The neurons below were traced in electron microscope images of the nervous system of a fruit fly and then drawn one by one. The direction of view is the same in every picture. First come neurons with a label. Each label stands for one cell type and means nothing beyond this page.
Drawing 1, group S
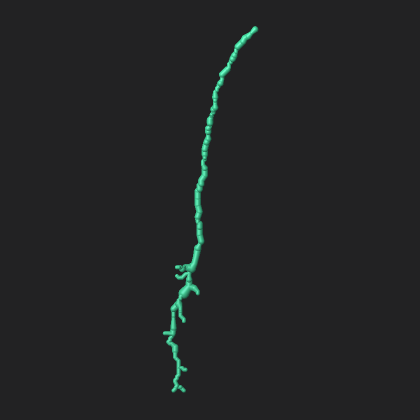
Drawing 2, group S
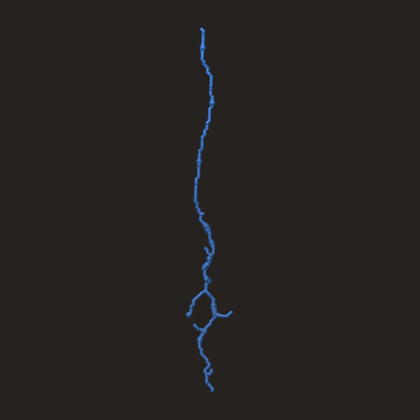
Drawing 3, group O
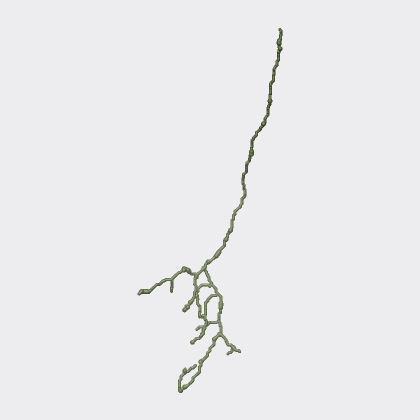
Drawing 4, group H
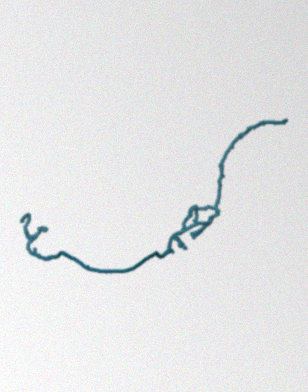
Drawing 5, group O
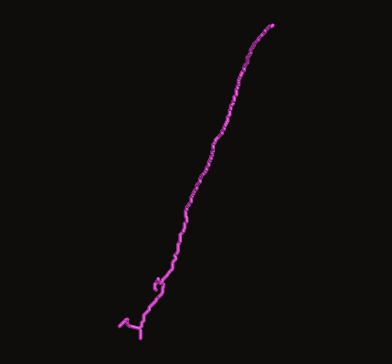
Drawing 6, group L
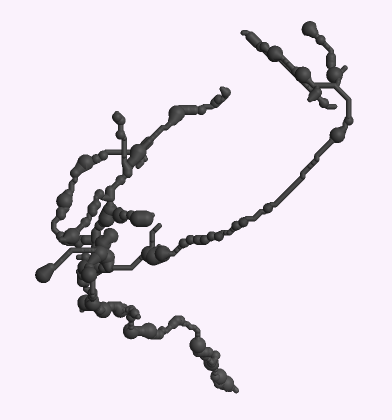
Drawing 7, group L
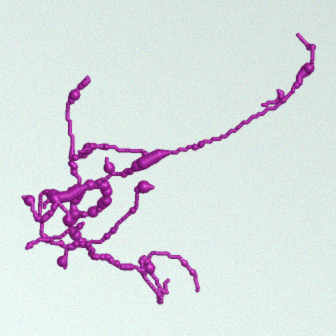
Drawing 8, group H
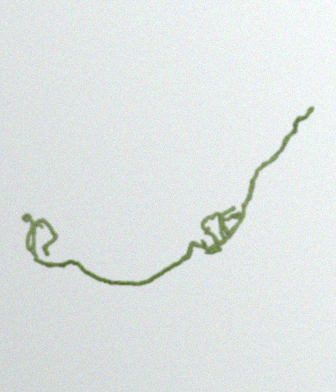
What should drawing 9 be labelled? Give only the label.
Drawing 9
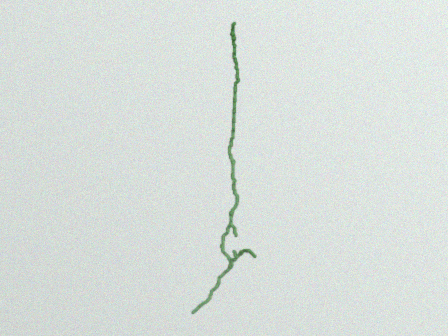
group S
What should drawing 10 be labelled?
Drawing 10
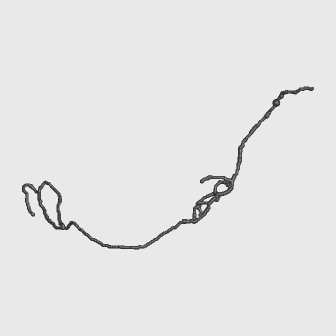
group H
